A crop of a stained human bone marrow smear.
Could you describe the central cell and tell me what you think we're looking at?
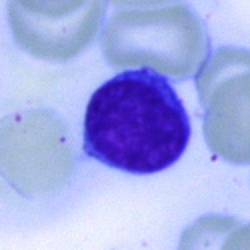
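Look first at the outline: it is roughly round. Now the chromatin: it is dense and stains deep purple, gathered in coarse, clumped patches rather than spread evenly. You won't find any vacuoles in this cell. So what we have here is a lymphocyte.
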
